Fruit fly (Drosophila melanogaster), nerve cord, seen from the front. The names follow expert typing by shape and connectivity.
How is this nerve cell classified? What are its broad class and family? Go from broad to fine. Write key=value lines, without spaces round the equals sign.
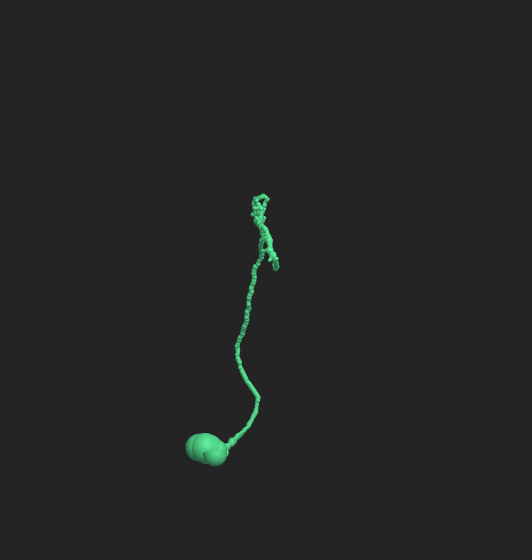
broad_class=ascending neuron
family=hemilineage 27X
